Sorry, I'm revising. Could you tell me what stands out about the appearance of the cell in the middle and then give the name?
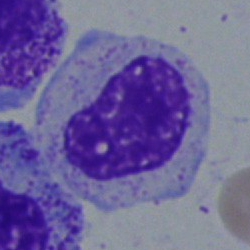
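Cytoplasm pale blue-grey, without vacuoles. Densely granular cells along the left edge of the picture. Metamyelocyte.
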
